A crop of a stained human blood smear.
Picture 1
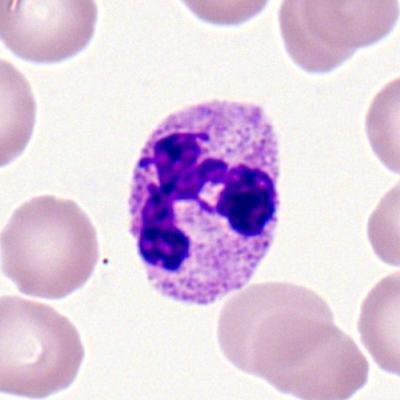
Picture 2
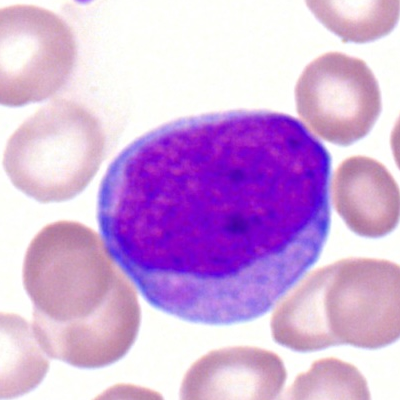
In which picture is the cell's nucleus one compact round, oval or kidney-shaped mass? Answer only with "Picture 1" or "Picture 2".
Picture 2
